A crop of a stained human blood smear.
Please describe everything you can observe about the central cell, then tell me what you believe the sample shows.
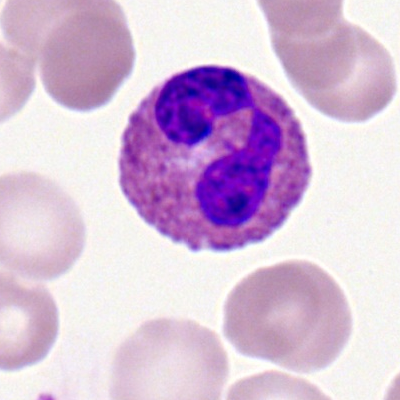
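First, the nucleus: it has two lobes, one at the upper left and the other at the lower right. Second, the cytoplasm: coarse, rounded granules fill it throughout. Third, the colour of those granules: pinkish-purple. This cell is an eosinophil.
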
